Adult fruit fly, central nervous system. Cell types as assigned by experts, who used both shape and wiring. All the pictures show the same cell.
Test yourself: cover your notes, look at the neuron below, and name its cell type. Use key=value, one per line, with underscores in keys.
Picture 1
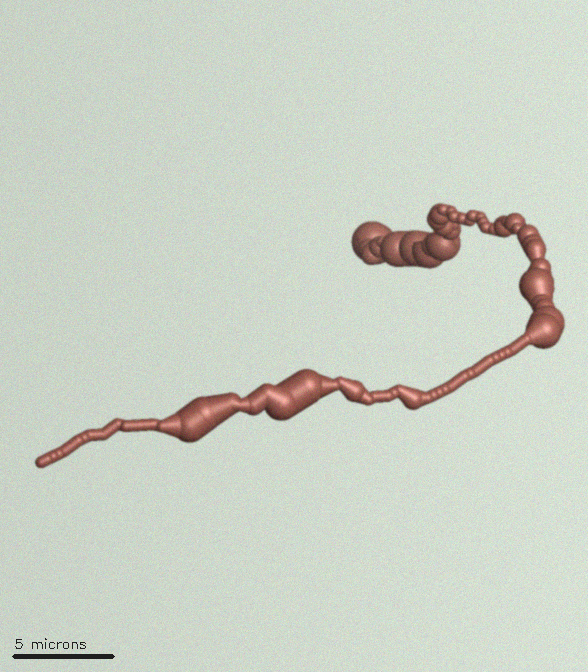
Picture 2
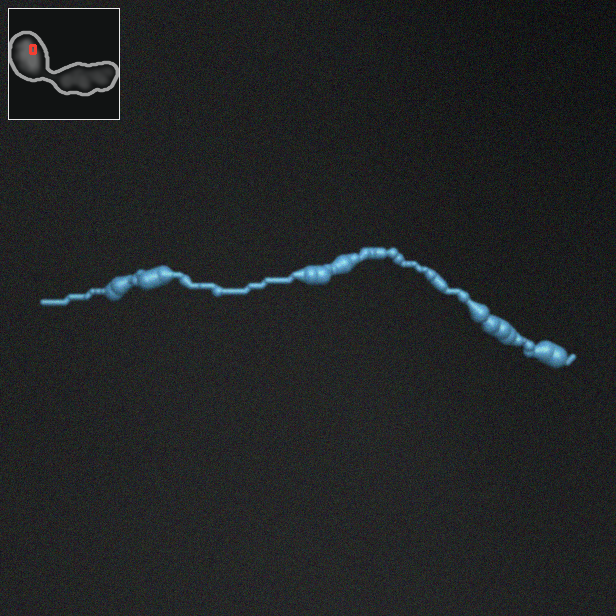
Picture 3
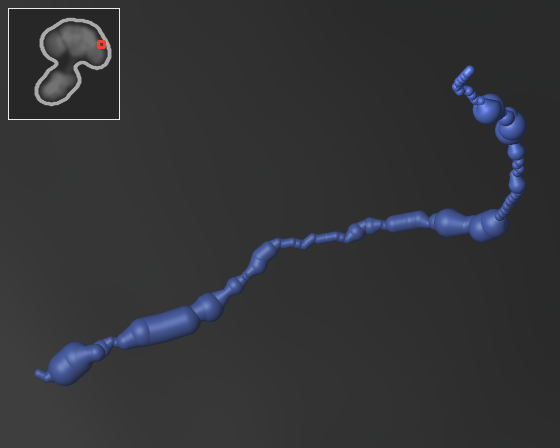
cell_type=R7y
